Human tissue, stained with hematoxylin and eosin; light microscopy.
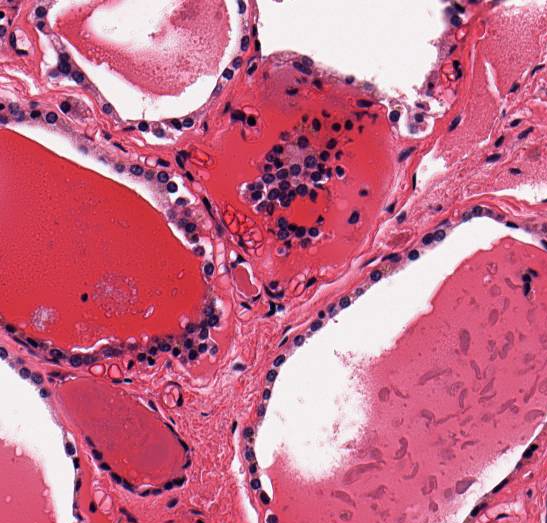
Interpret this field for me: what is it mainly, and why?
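That one's thyroid follicle. Large closed follicles packed side by side, thin partitions, homogeneous pink colloid, one layer of flattened to low cuboidal lining cells with small dark round nuclei.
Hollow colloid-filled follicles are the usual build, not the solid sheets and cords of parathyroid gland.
The upper-centre follicle holds a loose cluster of cells with dark round nuclei in its colloid.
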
